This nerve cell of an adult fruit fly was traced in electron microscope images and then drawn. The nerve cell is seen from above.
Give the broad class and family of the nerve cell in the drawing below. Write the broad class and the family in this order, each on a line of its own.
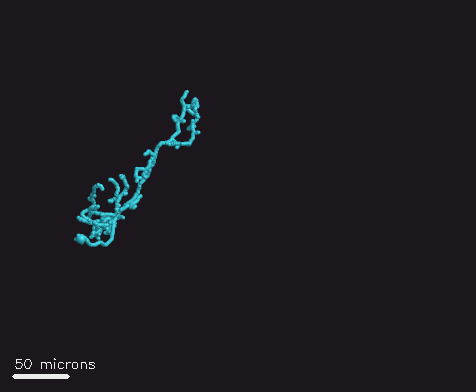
central-brain intrinsic neuron
hemilineage VLPd&p1_posterior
